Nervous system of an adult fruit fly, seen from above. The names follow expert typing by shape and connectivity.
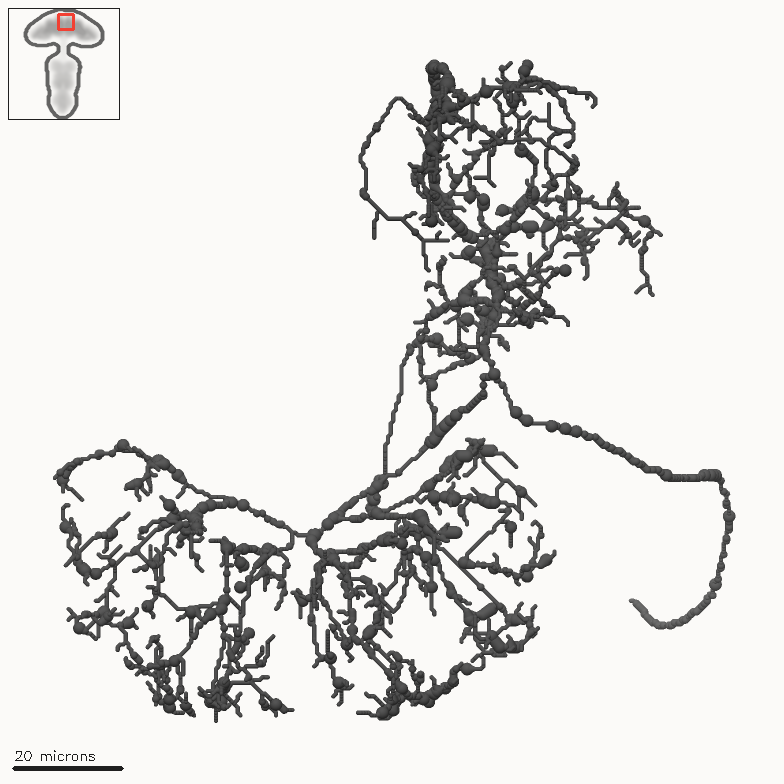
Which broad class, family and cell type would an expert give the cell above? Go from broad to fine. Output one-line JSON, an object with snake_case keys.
{"broad_class": "central-brain intrinsic neuron", "family": "hemilineage LALv1_dorsal", "cell_type": "FB4G"}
